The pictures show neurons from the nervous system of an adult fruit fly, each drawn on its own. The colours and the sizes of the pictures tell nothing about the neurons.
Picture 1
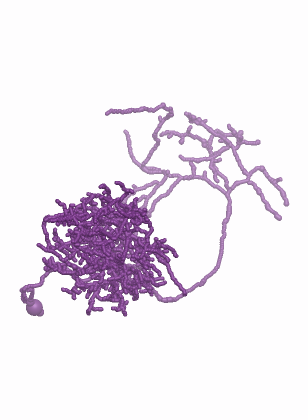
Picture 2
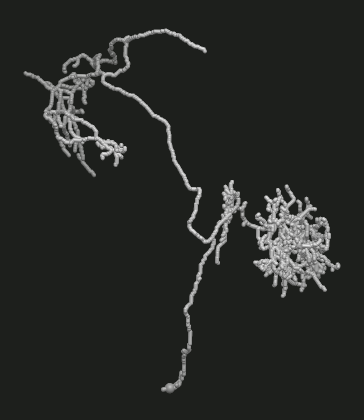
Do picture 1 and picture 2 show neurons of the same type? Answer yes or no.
yes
